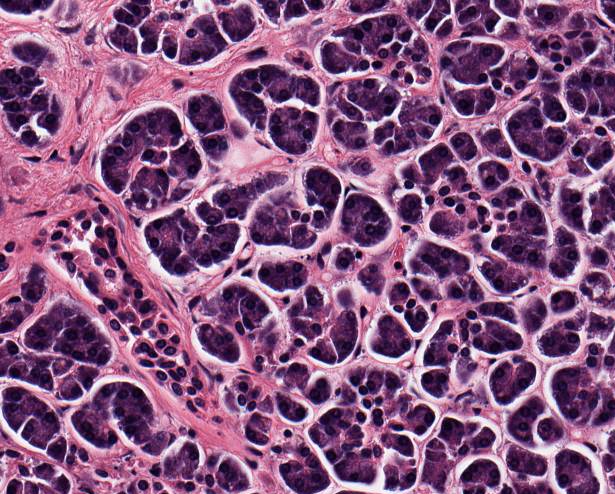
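Pancreas, haematoxylin and eosin stained human section. Arrangement: rounded cell clusters fill the field, separated by thin pink fibrous strands, while broader bands of pink collagen cross its left part. Cytoplasm: deep purple, strongly basophilic. Nuclei: small, round, dark.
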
